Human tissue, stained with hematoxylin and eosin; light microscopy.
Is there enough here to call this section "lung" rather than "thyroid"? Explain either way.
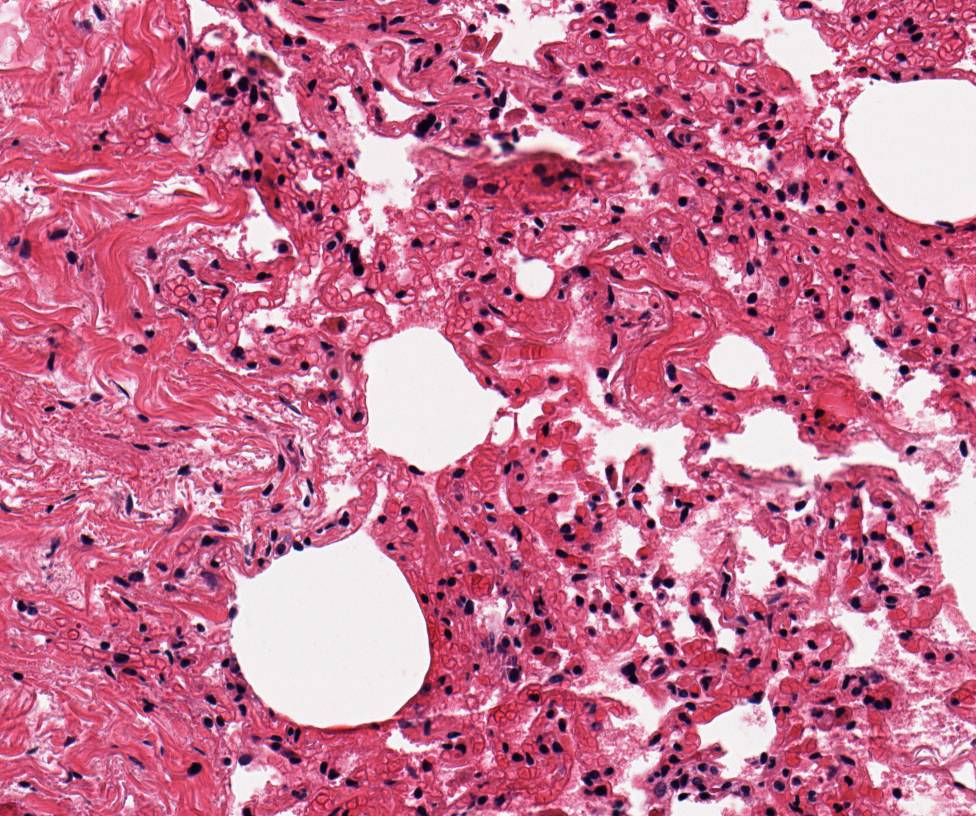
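Lung, not thyroid. The middle and right show thin cellular septa meshing around small spaces, with red blood cells crowded within the septa.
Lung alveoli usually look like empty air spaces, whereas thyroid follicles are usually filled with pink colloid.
Some small spaces on the right hold pale pink, wispy material. Dense pink collagen in wavy, curving strands occupies the left.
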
